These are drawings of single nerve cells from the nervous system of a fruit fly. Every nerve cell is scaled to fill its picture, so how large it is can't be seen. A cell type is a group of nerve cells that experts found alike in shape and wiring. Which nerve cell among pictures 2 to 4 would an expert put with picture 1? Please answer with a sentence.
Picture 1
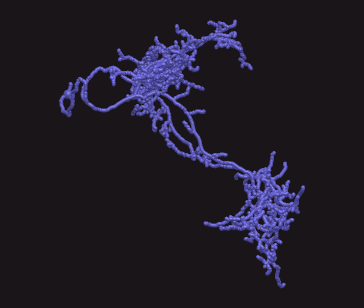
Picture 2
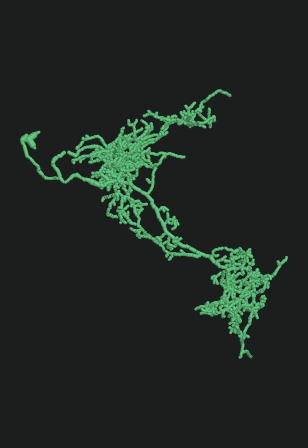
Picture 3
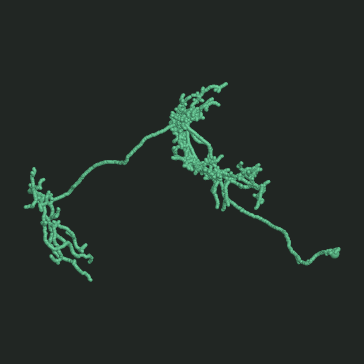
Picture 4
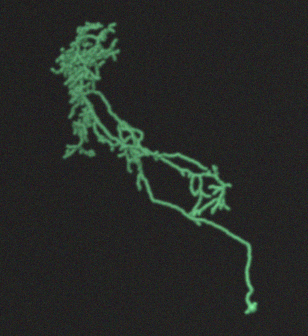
Picture 2 is of the same cell type.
